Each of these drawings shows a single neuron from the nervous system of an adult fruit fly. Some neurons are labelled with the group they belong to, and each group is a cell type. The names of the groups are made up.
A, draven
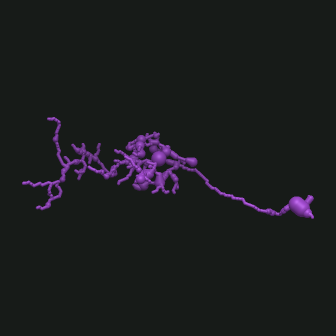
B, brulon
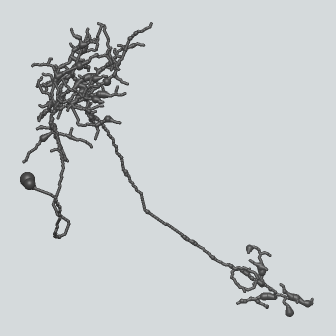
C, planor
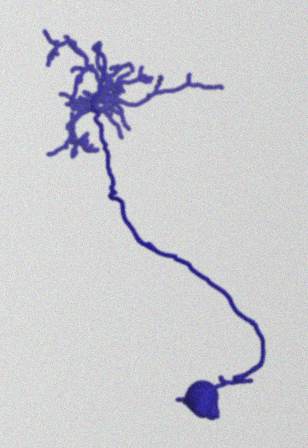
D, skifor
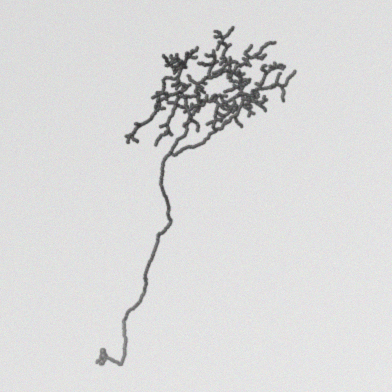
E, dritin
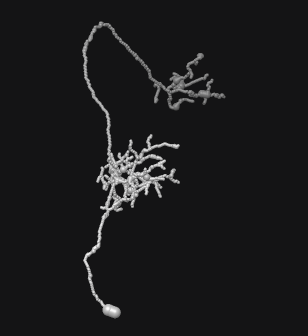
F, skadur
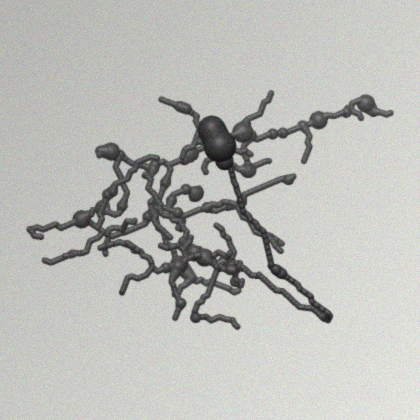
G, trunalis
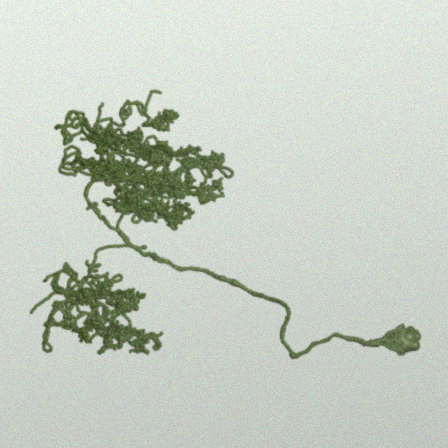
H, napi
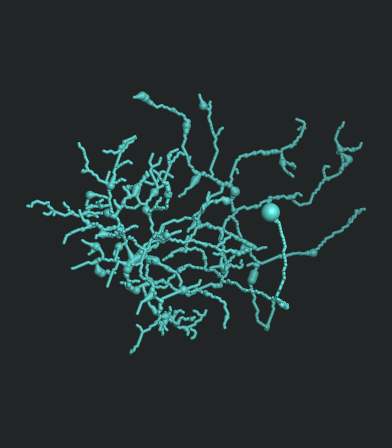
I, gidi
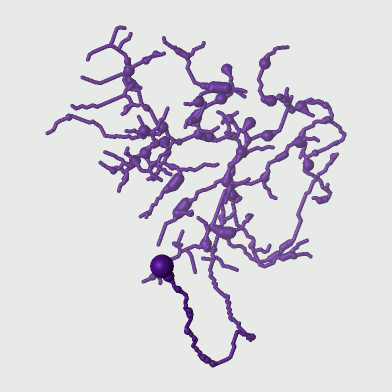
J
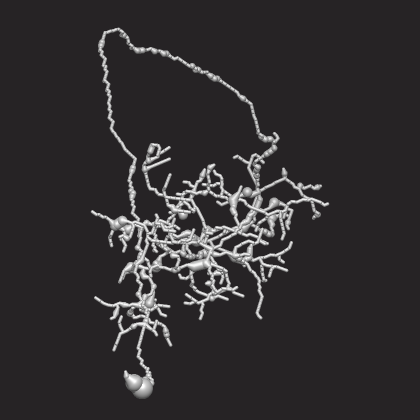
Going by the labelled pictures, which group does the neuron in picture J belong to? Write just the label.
dritin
